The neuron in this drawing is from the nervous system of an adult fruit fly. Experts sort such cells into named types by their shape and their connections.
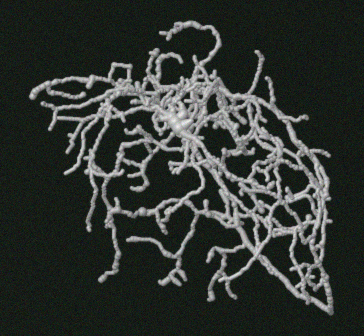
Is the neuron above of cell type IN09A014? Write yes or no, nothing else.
yes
